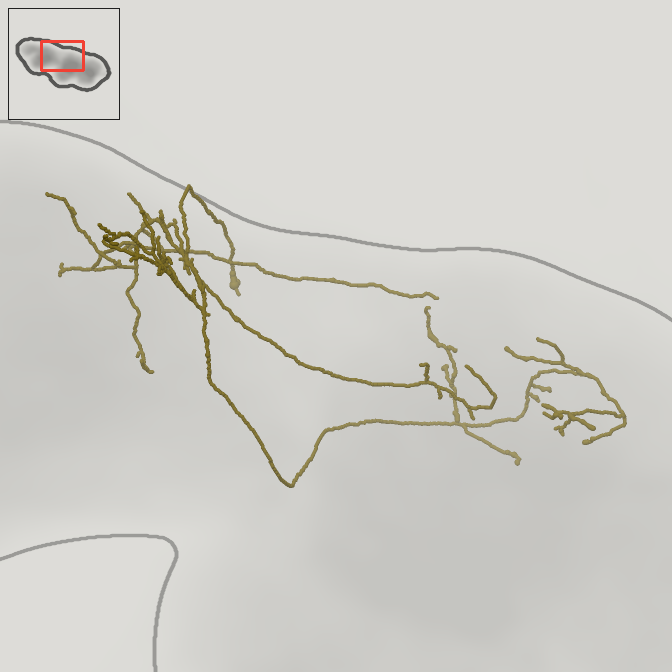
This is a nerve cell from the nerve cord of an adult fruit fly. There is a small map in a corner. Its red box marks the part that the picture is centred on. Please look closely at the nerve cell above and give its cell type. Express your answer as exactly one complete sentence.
This nerve cell is a cell of type IN17A105.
